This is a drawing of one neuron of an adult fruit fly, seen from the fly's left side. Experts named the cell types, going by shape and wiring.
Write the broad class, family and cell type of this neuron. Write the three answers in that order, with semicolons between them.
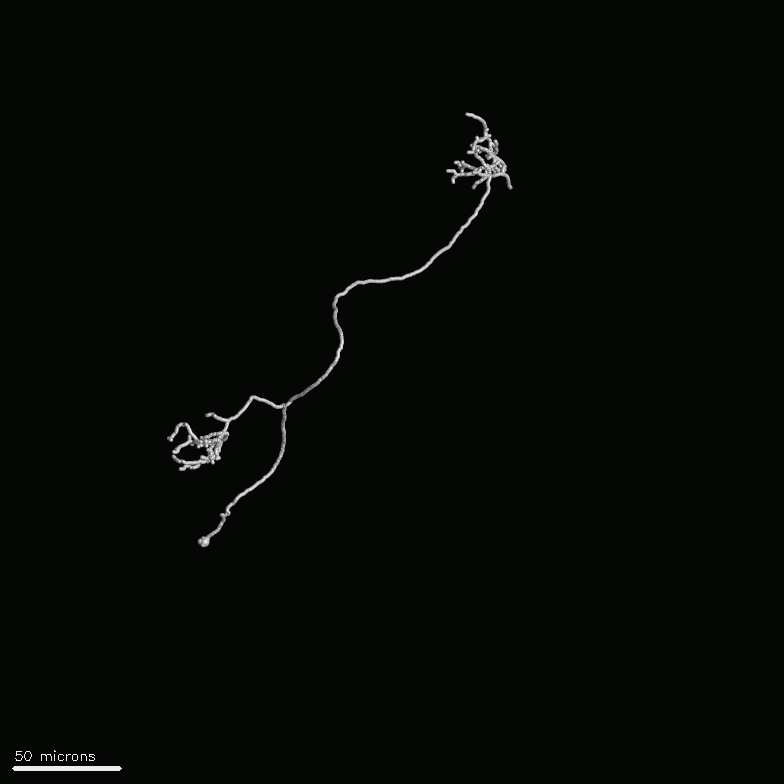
central-brain intrinsic neuron; hemilineage ALv1; CB1296_a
